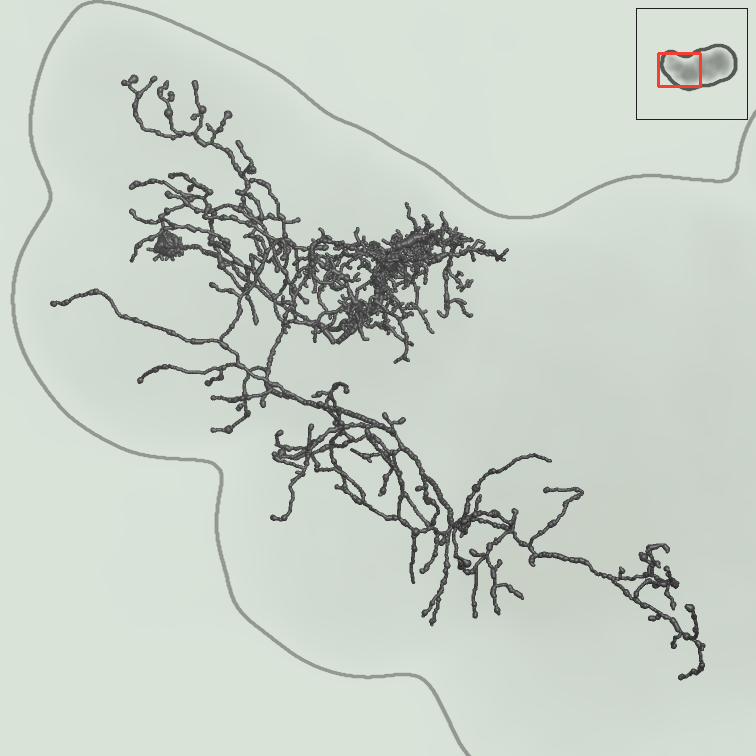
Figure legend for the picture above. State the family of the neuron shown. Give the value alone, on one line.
hemilineage 12B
